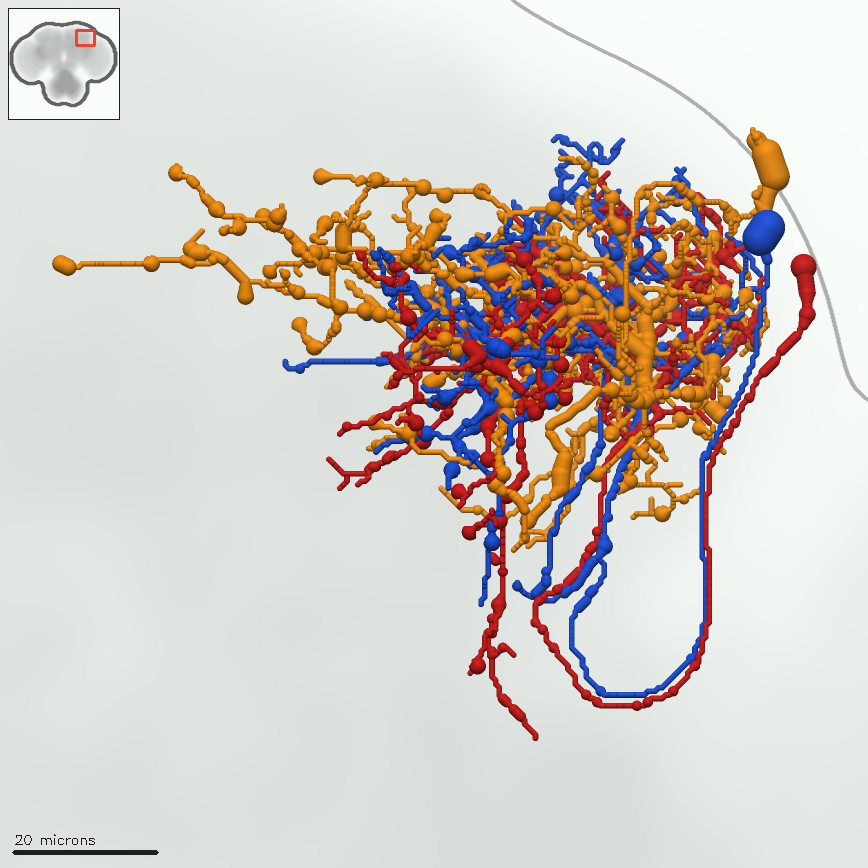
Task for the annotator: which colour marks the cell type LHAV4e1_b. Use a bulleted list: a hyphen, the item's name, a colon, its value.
- colour: blue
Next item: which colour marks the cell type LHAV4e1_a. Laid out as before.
- colour: red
